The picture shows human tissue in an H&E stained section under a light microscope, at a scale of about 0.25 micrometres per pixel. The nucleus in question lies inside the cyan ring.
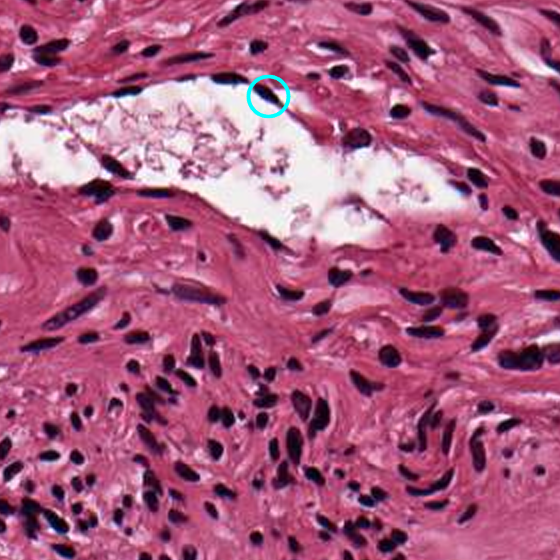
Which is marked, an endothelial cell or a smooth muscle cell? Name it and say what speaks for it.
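The marked nucleus belongs to an endothelial cell. The nucleus is thin, elongated and flattened, with tapering ends. The nucleus is stained very dark and evenly, with no visible internal detail. It sits right on the edge of a clear open lumen that holds faint pink wispy material, and its long axis runs along that edge. Hardly any cytoplasm is visible around the nucleus; the cell blends into the pink fibrous wall behind it.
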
